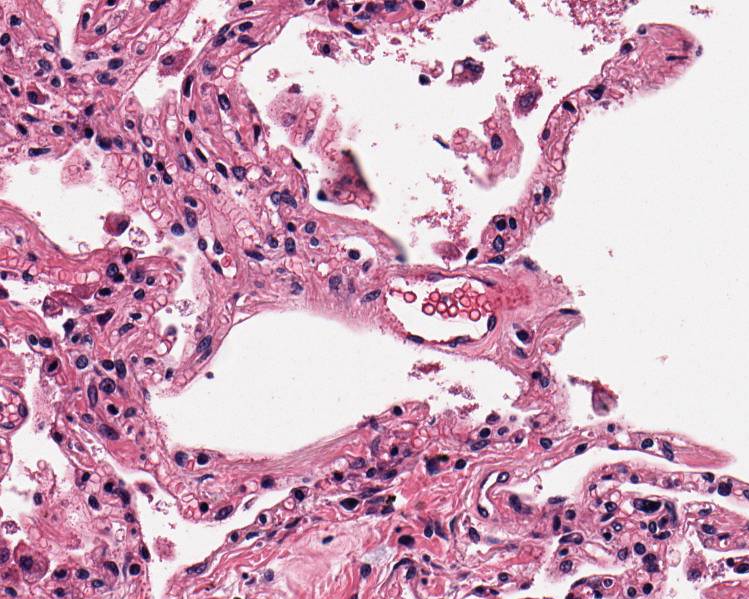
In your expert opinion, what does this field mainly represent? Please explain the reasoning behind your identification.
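The answer is alveolus. It is recognised by branching strands of tissue that separate wide empty spaces, the largest lying at the upper right.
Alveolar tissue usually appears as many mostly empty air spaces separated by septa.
Here the strands are widened by pink fibrous stroma holding elongated spindle-shaped nuclei. No glands are present anywhere in the field.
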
